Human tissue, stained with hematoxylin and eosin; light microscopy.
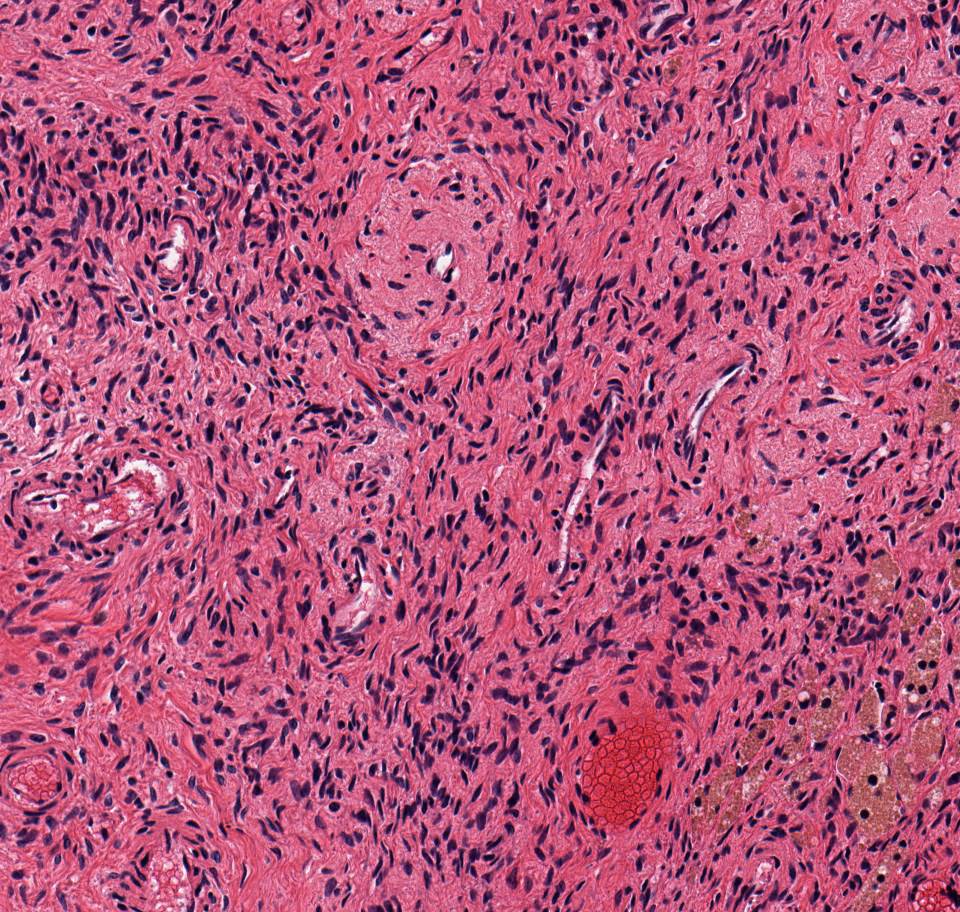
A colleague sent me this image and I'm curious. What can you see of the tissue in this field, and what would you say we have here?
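See how spindle cells fill most of the field in short interlacing bundles and whorls. Their nuclei are elongated, dark and tapering, with scant pink cytoplasm. In the upper centre a rounded pale pink nodule with few nuclei has spindle cells curving around it. A vessel packed with red blood cells lies lower centre. This is ovary.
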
